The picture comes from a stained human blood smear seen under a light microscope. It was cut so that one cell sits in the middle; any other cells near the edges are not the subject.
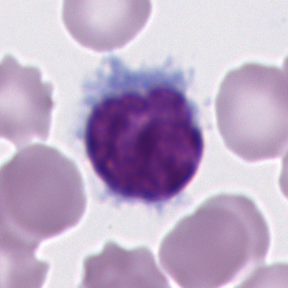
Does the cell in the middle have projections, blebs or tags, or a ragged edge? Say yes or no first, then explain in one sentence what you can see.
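Yes. Fine hair-like projections fringe the cell surface, most abundantly along the top.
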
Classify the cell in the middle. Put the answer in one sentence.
What the crop centres on is a hairy cell.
